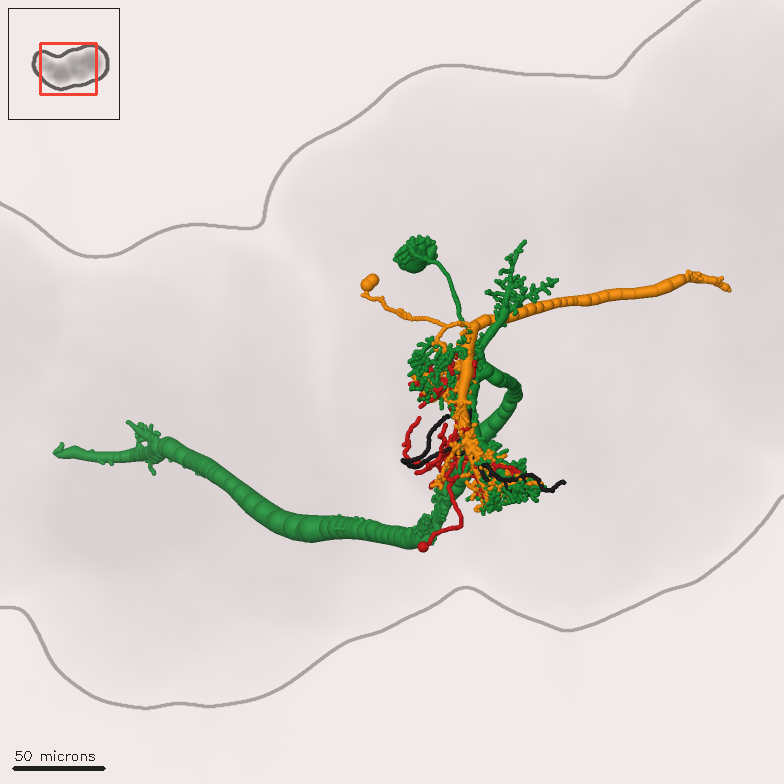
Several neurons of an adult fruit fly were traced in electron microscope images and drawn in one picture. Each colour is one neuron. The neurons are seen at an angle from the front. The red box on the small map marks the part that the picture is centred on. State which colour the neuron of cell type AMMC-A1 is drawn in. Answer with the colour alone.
orange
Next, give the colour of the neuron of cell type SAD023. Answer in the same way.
red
